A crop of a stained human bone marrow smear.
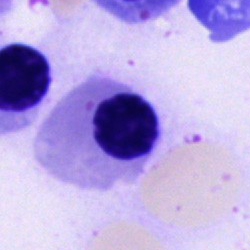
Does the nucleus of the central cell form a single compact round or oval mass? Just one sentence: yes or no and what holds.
Yes, the nucleus of this cell is one compact round or oval mass.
